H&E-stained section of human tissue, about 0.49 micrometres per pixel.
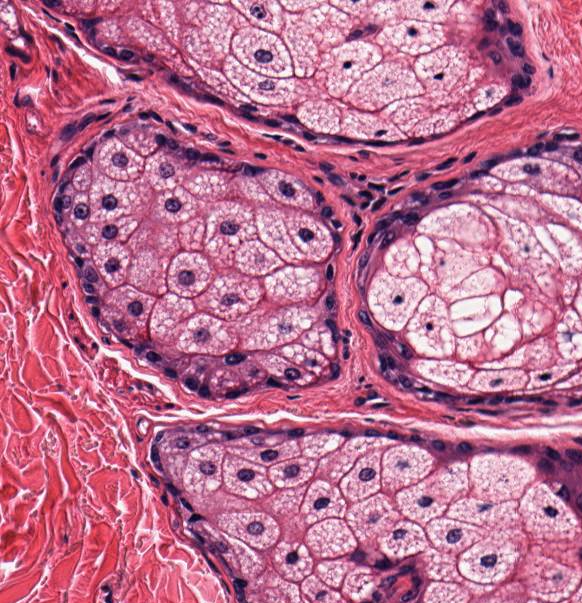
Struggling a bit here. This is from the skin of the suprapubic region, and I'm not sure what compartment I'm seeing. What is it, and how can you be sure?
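Sebaceous gland, in four rounded lobules of pale cells, at top, left middle, right middle and bottom, separated by thin fibrous bands. Cells mostly large and polygonal with finely bubbly, foamy-looking cytoplasm, each with a single round nucleus near its centre; a rim of smaller cells with darker, more crowded nuclei edges each lobule.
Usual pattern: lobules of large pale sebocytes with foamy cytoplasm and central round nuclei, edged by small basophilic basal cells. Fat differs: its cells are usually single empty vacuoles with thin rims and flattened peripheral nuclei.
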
